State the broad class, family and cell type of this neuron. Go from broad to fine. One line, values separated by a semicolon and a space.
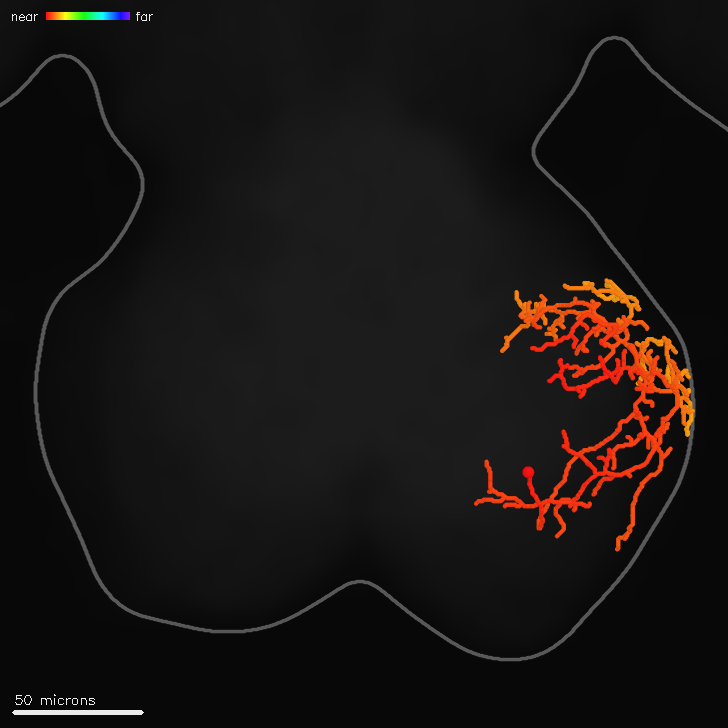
nerve-cord intrinsic neuron; hemilineage 13A; IN13A041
